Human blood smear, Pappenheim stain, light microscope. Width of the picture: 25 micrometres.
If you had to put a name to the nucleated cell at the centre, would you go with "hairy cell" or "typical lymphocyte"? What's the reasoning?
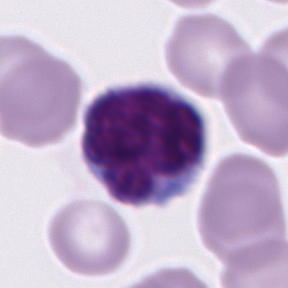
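It's a typical lymphocyte. What decides it is how little cytoplasm there is: it shows mainly as a narrow crescent along the lower edge, and the nucleus, about 10 micrometres across, fills about 80% of a cell about 11 micrometres across.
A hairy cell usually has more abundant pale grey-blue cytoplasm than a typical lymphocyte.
Otherwise, the outline is roughly round, the chromatin dark purple and coarsely clumped, and the cytoplasm pale blue.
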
